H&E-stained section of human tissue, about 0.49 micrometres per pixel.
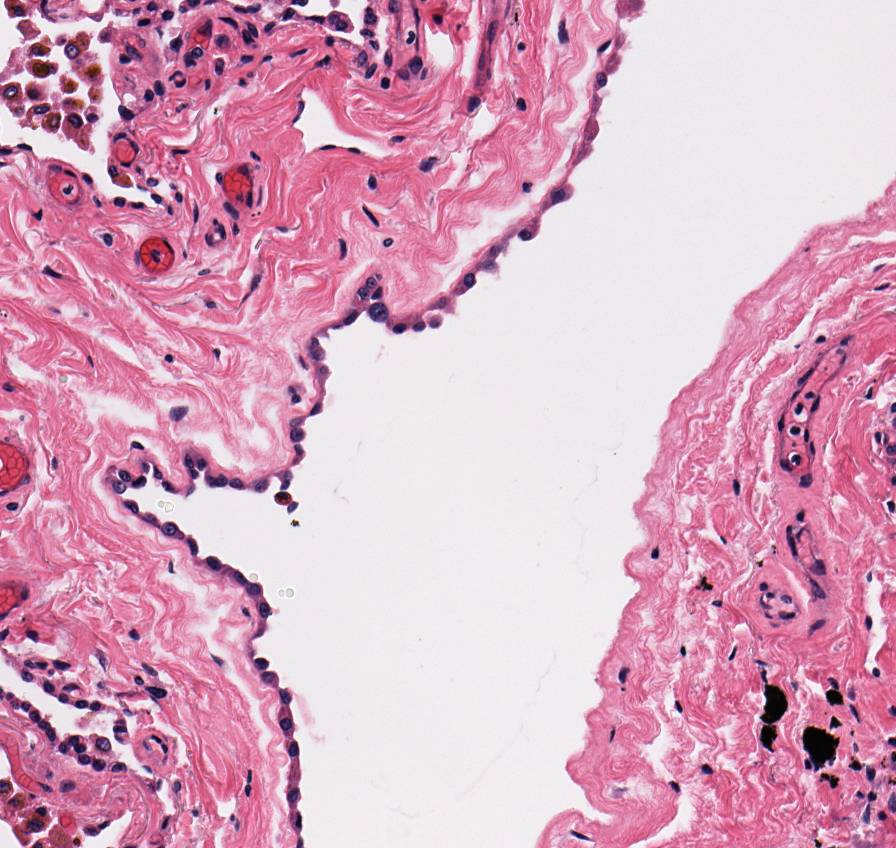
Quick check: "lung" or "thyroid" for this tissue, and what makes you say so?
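Lung. A broad empty space runs top to bottom through mid-field, between left and right tissue.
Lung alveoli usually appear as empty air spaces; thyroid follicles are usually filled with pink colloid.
Surface of the left tissue facing the space: a single layer of flattened to cuboidal cells, round dark nuclei. Round cells with golden-brown granular cytoplasm cluster at the top-left corner.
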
